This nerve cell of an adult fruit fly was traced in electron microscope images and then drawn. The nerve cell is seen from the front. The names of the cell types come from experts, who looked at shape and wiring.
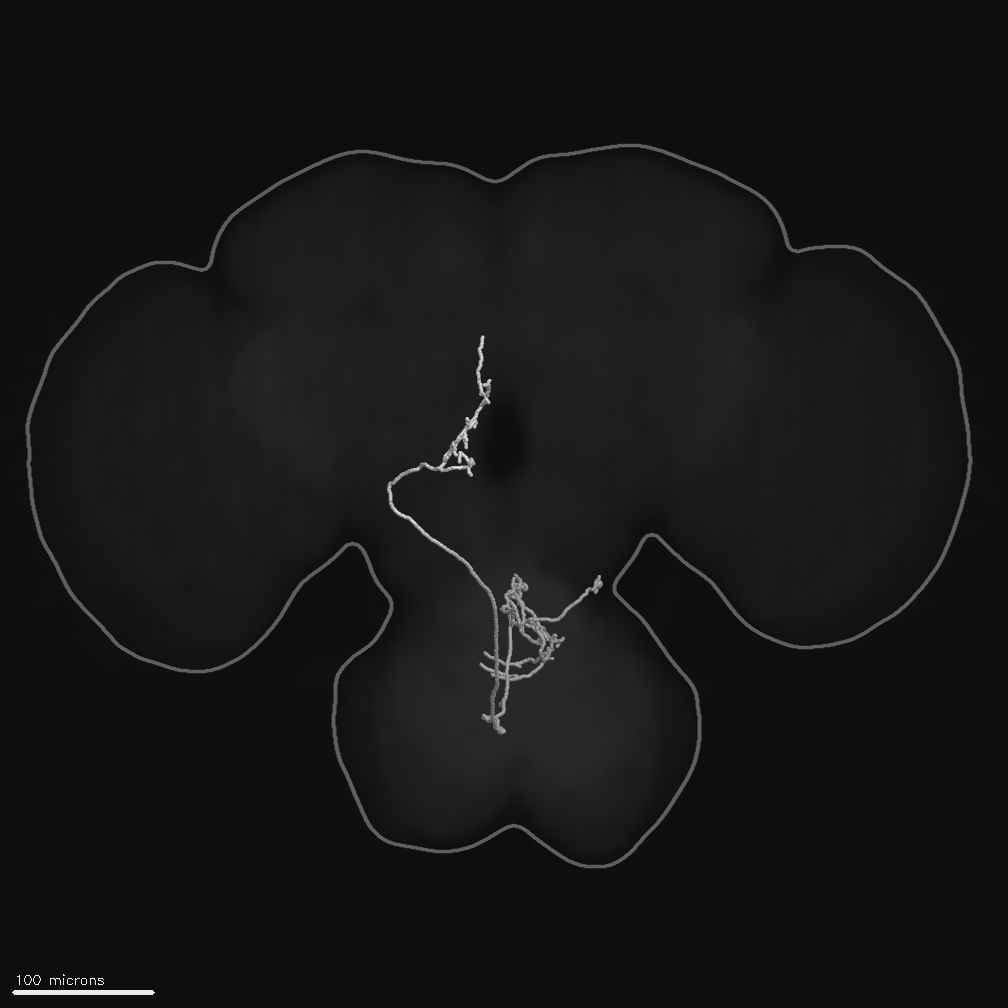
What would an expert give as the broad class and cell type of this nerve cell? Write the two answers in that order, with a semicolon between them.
ascending neuron; ANXXX380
